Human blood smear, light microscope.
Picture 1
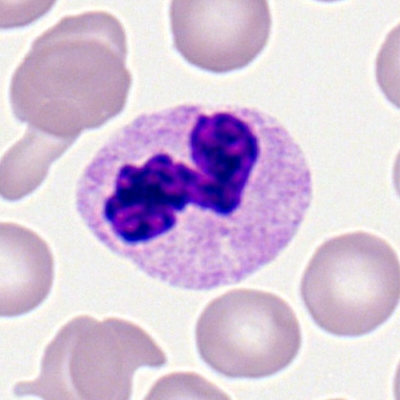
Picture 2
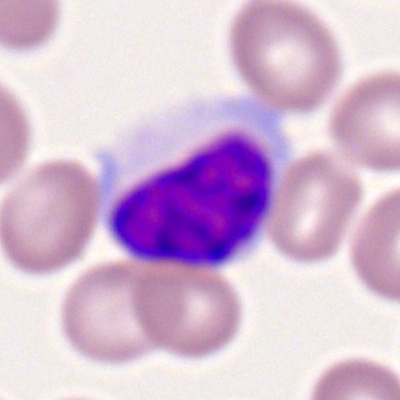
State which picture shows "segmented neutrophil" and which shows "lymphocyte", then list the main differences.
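Segmented neutrophil: picture 1. Lymphocyte: picture 2. The cytoplasm differs: in the segmented neutrophil it is abundant and pale pinkish-lilac, with fine lilac granules spread evenly through it; in the lymphocyte it is pale blue, with no granules visible.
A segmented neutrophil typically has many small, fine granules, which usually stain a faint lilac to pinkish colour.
The nucleus of the segmented neutrophil has two lobes joined by a narrower segment, lying along a line from lower left to upper right.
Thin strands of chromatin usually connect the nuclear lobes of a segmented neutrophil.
In both cells the chromatin is dark purple and coarsely clumped.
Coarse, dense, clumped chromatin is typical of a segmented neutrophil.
The outlines also differ slightly: a smooth oval wider than it is tall in picture 1, a roughly oval shape with a smooth edge in picture 2. A red cell lies against the right edge of the lymphocyte.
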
